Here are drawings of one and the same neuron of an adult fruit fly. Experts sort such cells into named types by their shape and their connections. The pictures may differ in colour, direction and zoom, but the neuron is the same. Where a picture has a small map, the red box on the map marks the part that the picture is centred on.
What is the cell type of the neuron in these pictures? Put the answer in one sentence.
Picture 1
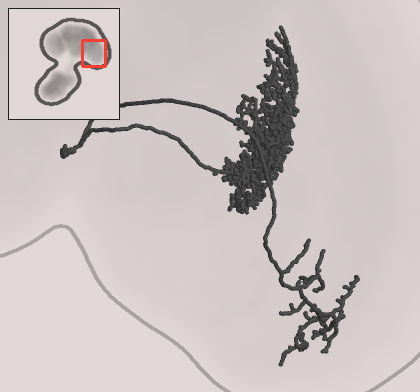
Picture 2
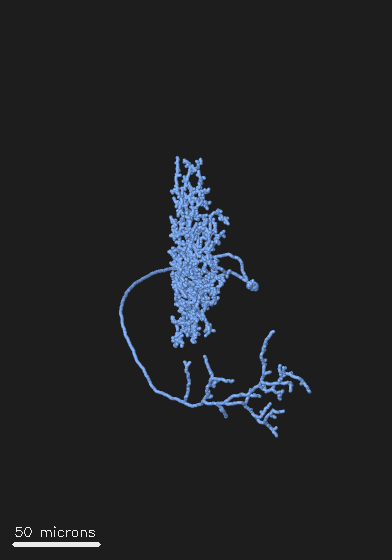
The cell type is MeLo12.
